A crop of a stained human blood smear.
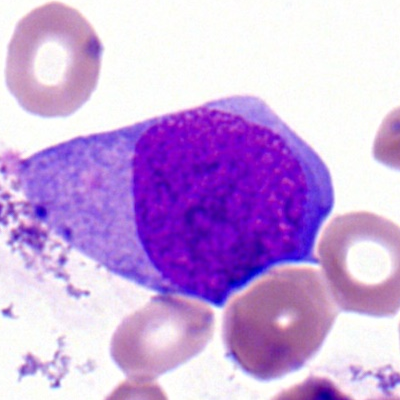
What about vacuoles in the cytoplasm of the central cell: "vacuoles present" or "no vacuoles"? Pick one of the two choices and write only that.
No vacuoles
